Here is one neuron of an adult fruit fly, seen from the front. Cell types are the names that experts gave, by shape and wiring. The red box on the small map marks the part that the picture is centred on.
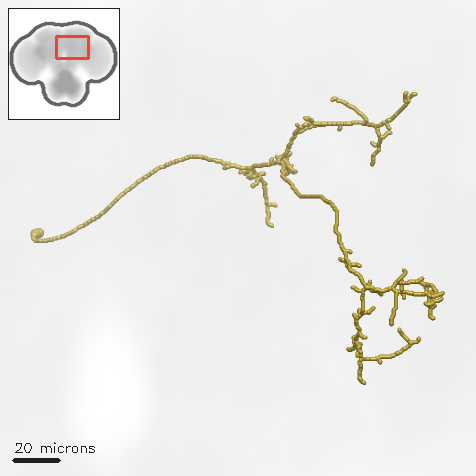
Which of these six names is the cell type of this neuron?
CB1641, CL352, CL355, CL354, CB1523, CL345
CB1523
